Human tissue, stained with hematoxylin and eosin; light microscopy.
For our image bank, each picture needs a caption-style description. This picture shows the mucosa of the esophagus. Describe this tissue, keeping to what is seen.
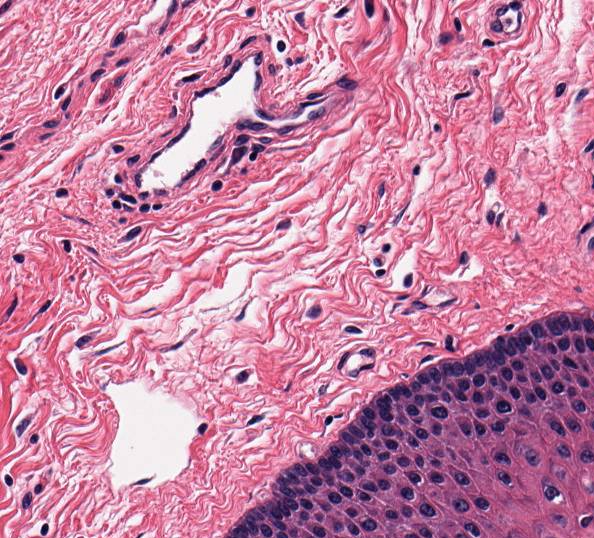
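There's a stratified epithelium down in the lower right corner, with connective tissue filling everything else. Its basal layer shows as a dark band of crowded nuclei, and the cells above have more pale cytoplasm. Where epithelium meets connective tissue, the border is a smooth curve with no deep projections. Out in the stroma you'll find sparse, scattered fibroblasts with slender spindle-shaped dark nuclei.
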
